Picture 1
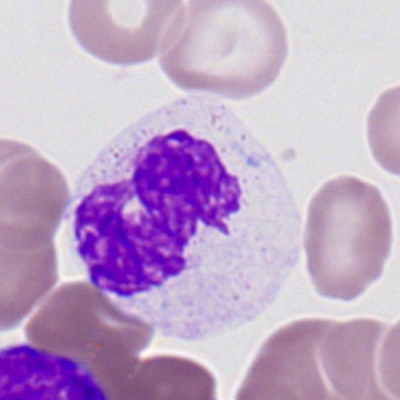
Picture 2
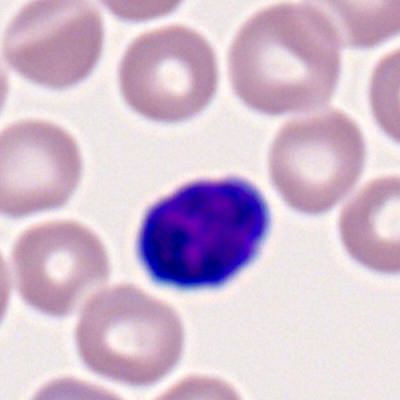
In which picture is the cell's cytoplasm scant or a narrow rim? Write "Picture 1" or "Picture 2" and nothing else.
Picture 2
